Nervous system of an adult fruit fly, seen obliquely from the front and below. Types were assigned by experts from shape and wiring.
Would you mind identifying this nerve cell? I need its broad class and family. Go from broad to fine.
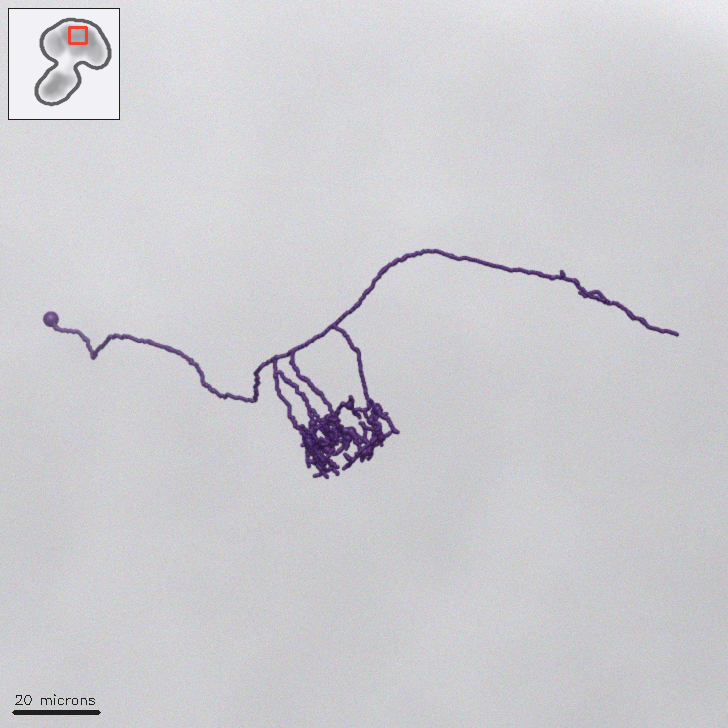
central-brain intrinsic neuron; class CX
